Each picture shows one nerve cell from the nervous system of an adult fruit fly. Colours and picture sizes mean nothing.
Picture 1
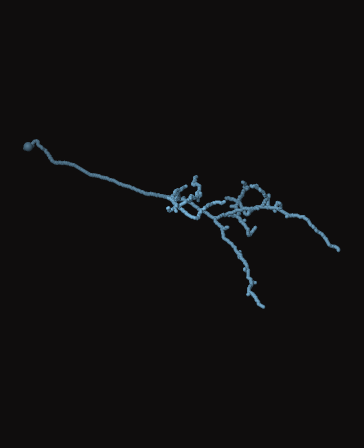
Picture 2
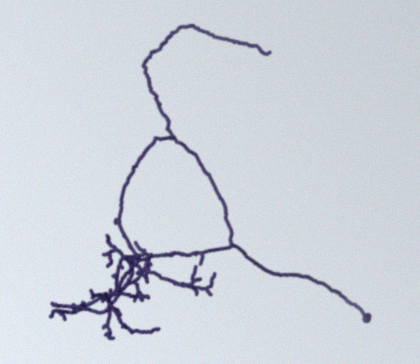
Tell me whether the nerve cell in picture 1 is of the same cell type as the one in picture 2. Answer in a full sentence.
They are of different cell types.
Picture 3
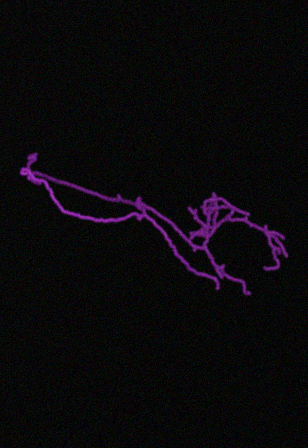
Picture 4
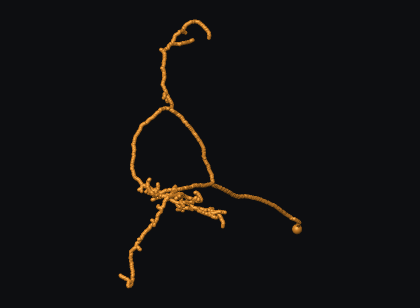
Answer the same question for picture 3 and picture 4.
They are of the same cell type.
